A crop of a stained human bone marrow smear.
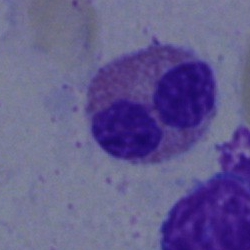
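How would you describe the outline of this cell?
Round to slightly oval, with a smooth edge.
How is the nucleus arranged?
Two lobes lie diagonally, upper right and lower left; neither shows a nucleolus.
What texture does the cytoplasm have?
Finely granular throughout.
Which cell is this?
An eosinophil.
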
